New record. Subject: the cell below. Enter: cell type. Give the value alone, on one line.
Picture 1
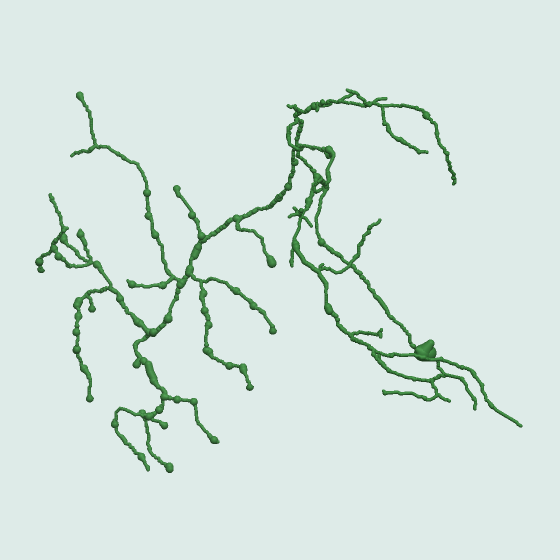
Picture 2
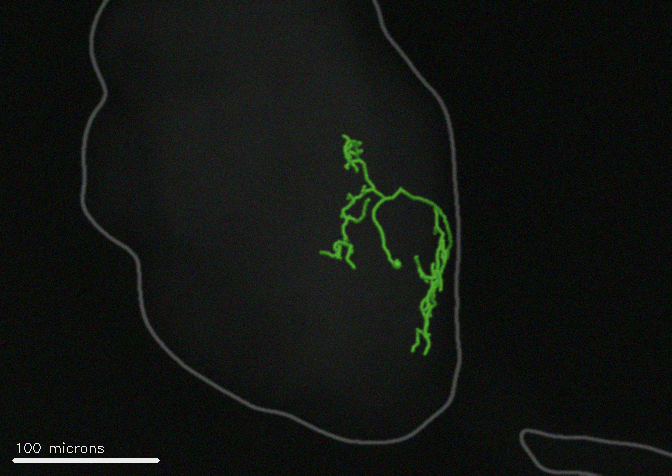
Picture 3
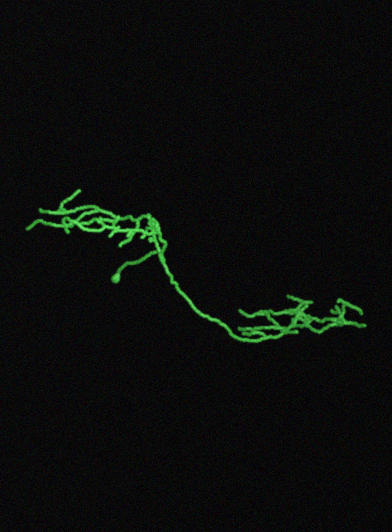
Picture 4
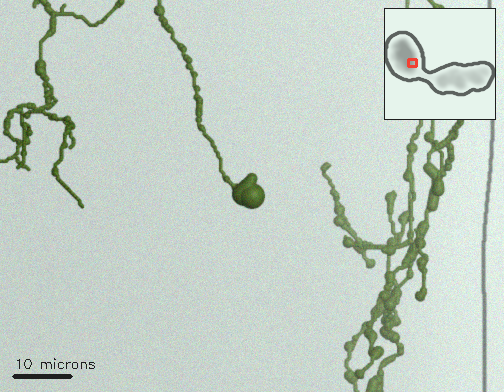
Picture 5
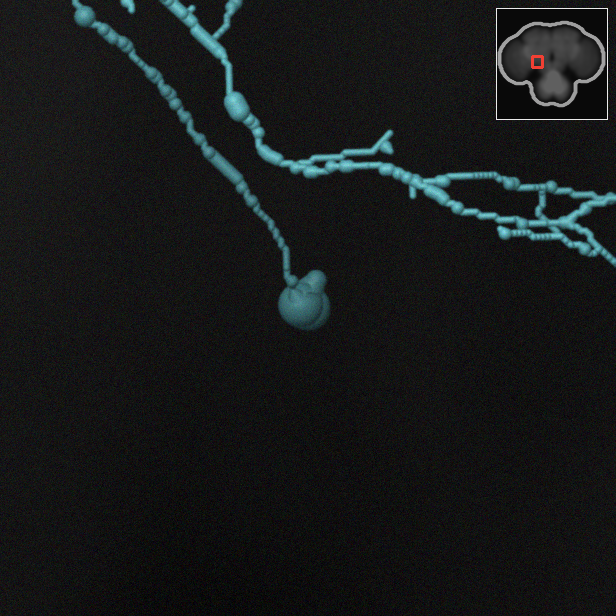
LPT111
